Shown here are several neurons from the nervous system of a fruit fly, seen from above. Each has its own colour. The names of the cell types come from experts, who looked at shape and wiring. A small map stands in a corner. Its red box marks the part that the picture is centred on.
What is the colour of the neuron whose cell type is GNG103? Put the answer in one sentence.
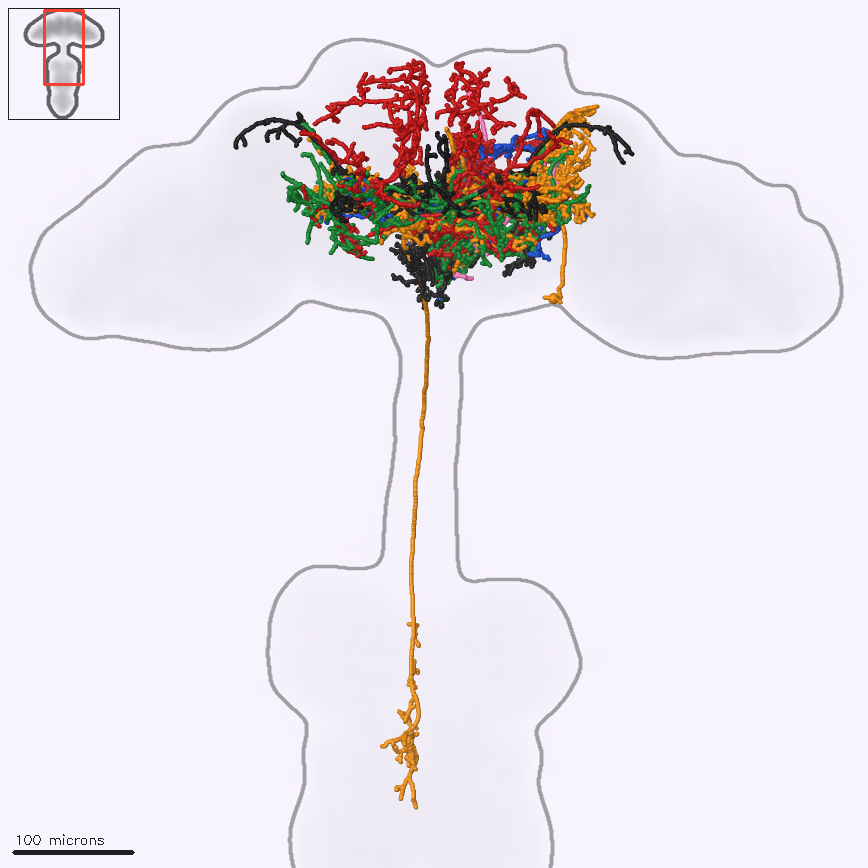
The colour is black.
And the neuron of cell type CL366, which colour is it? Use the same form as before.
The colour is green.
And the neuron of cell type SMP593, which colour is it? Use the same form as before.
The colour is red.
